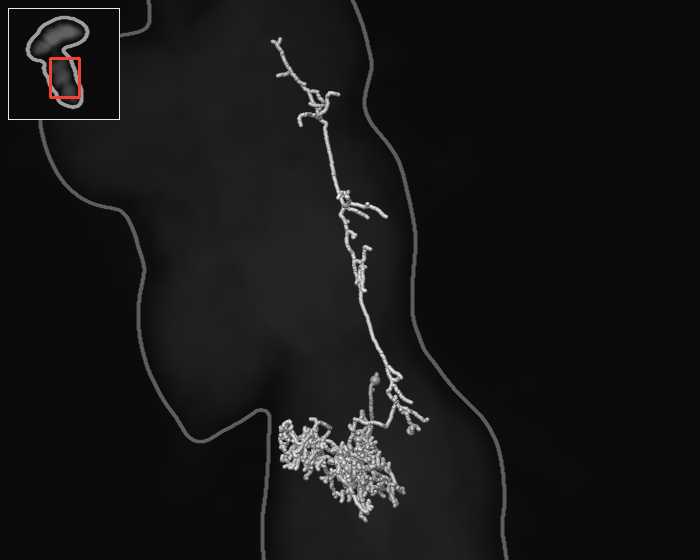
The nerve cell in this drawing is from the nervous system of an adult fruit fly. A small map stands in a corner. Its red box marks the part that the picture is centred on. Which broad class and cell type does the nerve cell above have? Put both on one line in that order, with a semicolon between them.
nerve-cord intrinsic neuron; INXXX104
